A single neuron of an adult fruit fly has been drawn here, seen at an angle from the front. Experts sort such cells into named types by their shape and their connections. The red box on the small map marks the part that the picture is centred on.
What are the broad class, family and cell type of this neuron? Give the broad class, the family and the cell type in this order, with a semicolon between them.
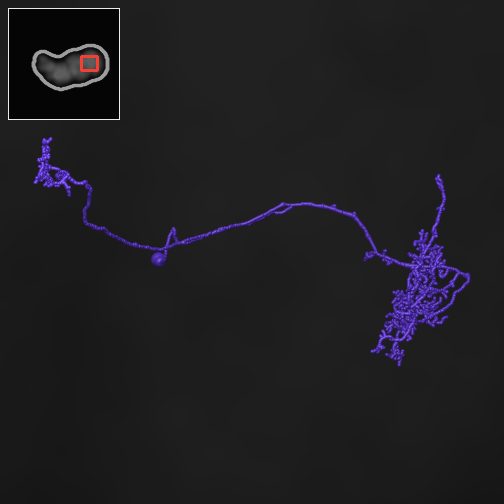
visual projection neuron; LLPC; LLPC2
